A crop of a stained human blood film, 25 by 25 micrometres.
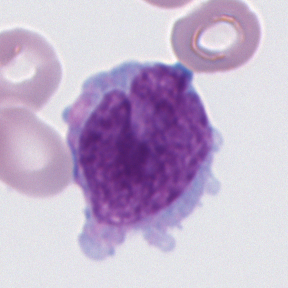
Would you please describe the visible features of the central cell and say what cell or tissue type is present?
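First, the nucleus fills most of the cell and has a deep cleft entering from its upper edge. Next, the cytoplasm forms a wider rim below the nucleus than above it. Last, the cell surface bears many small blunt projections. This is an atypical promyelocyte.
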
